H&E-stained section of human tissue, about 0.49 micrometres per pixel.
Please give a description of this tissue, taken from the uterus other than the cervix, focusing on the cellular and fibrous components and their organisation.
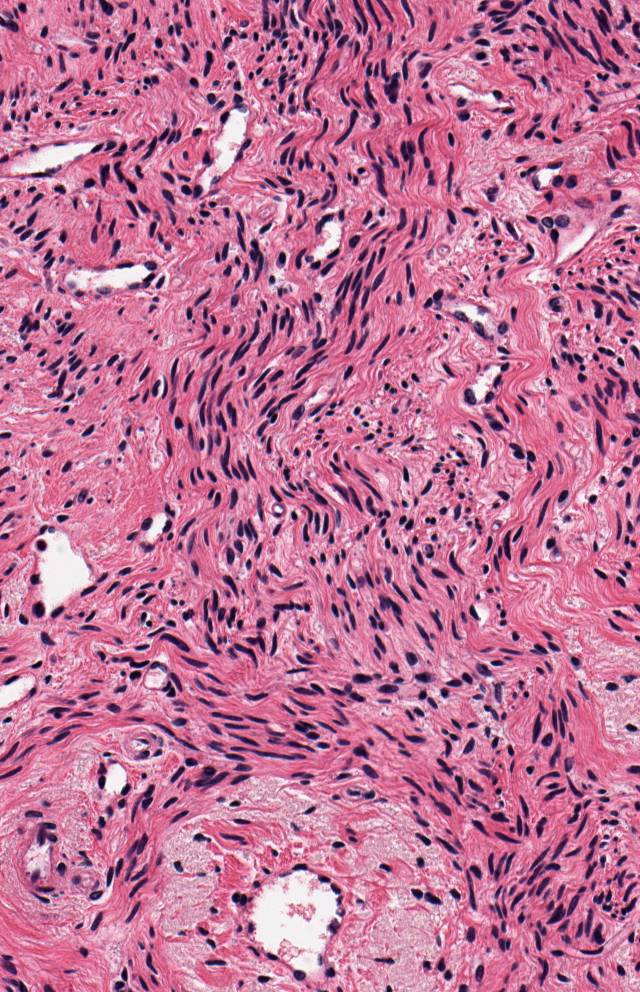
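Bright pink collagen fibres in wavy, undulating bundles make up the stroma. Spindle cell nuclei are dark, slender, often wavy or curved, with tapered ends. Their cytoplasm is scant, its borders lost against the stroma. Scattered small thin-walled vessels have open, empty lumina; several lie upper left.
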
